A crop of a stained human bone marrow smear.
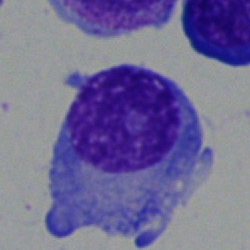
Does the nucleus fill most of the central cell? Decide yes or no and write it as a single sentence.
No, its cytoplasm is plentiful, not scant.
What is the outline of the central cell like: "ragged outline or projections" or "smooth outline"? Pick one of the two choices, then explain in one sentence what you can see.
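Ragged outline or projections. Rounded, darker blue blebs bulge from the lower edge of the cell.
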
